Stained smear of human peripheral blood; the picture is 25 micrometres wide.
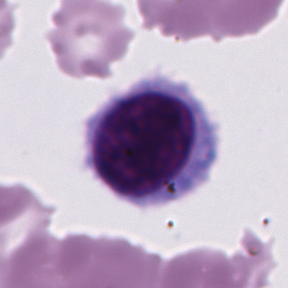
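Hairy cell, the nucleated cell at the centre of a stained peripheral blood smear. Cell about 12 micrometres across, border fringed with fine, short, irregular projections. Nucleus round in outline, about 9 micrometres across, filling about 60% of the cell's area and pushed off-centre toward the left. Chromatin dense and dark purple, with only a faint mottled texture. No distinct nucleoli seen.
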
